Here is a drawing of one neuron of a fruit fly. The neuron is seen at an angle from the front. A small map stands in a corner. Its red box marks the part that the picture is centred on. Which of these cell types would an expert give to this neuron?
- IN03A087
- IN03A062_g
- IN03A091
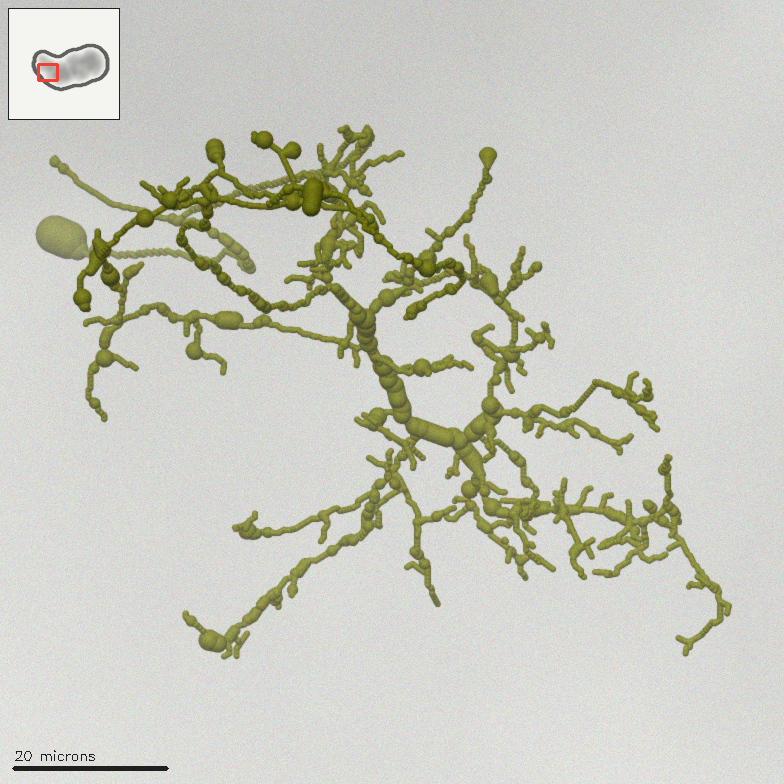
IN03A091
